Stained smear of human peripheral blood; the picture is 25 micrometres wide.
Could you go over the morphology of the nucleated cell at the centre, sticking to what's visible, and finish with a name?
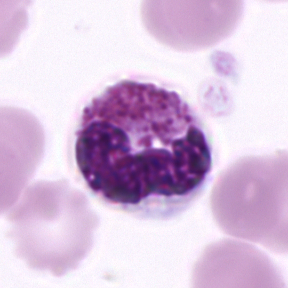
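A curved, lobed band of nucleus lies along the lower half of the cell, its chromatin dark purple and coarsely clumped. Coarse purple-red granules crowd the upper part of the cytoplasm. Just above the middle of the nucleus sits a small pale, nearly clear patch of cytoplasm. The cell measures about 12 micrometres across. This is an eosinophil.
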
